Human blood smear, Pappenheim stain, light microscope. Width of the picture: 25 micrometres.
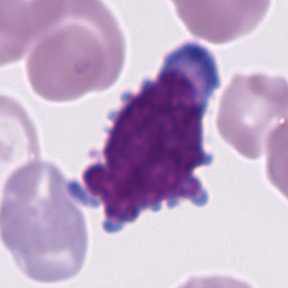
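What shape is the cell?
Irregular and elongated, running from upper right to lower left.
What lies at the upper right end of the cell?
A pale grey-blue area with few granules.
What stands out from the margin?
Small blue bead-like blebs, most of them at the lower end.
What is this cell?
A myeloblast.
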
